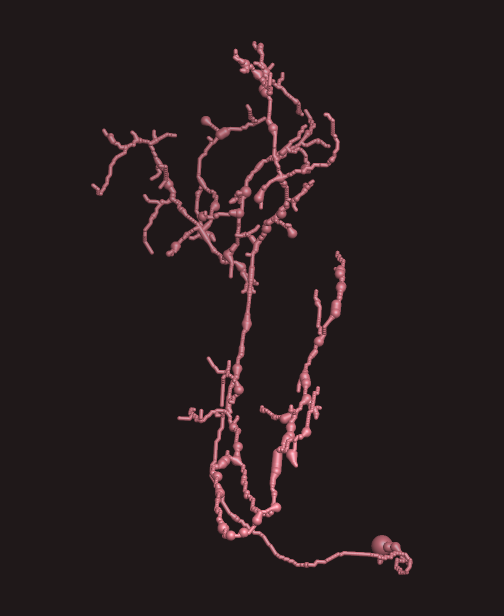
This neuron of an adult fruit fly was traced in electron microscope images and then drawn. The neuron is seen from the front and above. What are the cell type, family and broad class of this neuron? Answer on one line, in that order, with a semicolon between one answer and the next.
IN14A053; hemilineage 14A; nerve-cord intrinsic neuron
